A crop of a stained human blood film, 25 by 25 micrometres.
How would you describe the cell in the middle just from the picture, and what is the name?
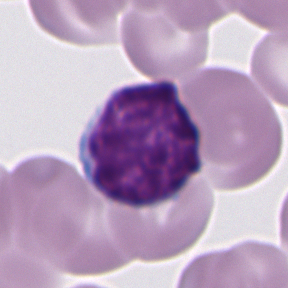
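Cytoplasm: thin sliver along left edge only, pale blue. Granules: none visible. Nucleolus: none seen. Typical lymphocyte.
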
